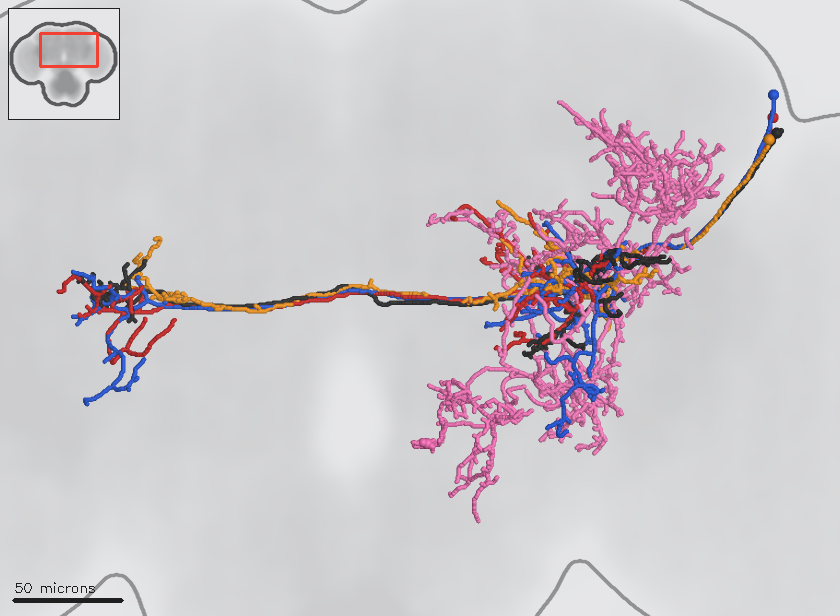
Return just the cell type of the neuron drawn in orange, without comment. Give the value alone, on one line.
PLP113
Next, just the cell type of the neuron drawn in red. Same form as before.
PLP109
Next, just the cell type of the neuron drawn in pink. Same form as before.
PLP257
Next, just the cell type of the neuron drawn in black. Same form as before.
PLP108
